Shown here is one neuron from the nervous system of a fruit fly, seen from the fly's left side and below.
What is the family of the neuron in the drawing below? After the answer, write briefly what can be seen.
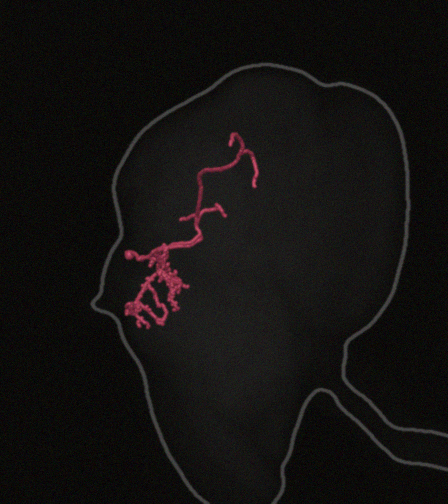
Its family is hemilineage VLPl&d1_dorsal. This is a central-brain intrinsic neuron. The cell body can be seen on the left of the picture. As drawn here it is taller than it is wide.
